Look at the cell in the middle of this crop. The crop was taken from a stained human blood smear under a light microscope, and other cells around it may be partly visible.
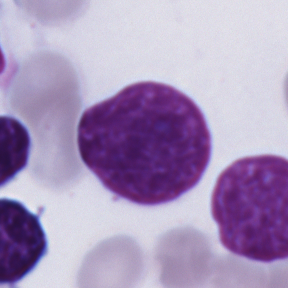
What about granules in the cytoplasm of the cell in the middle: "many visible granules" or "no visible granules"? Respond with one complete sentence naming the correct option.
Not a single granule can be seen in its cytoplasm.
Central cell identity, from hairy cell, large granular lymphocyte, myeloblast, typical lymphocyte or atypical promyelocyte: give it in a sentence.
As for the cell in the middle, it is a myeloblast.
